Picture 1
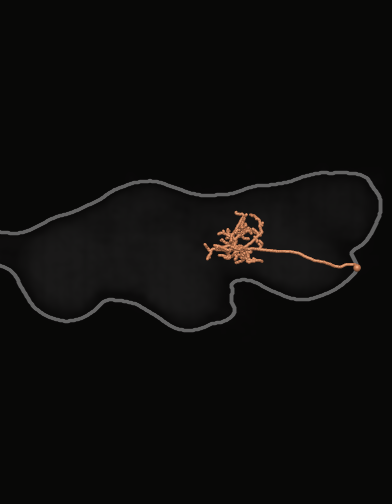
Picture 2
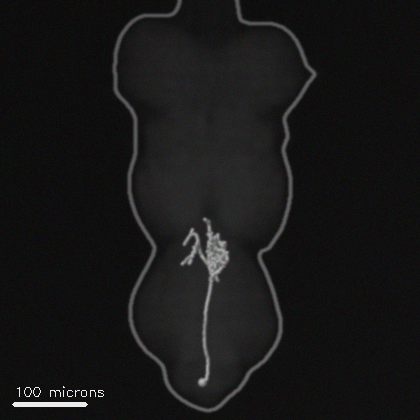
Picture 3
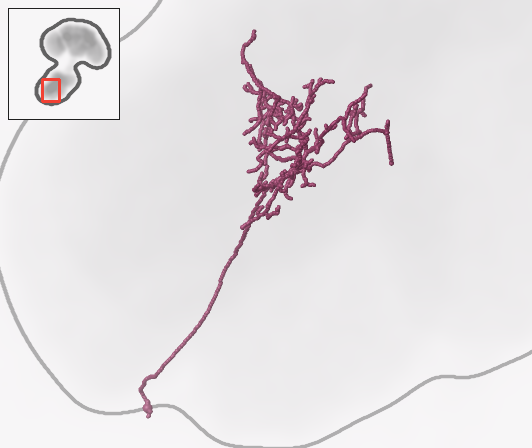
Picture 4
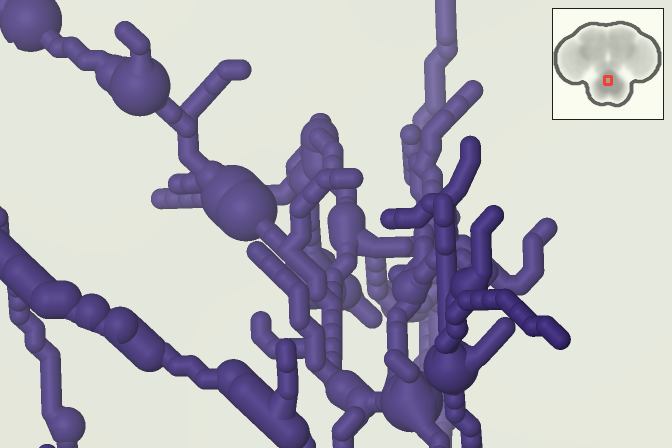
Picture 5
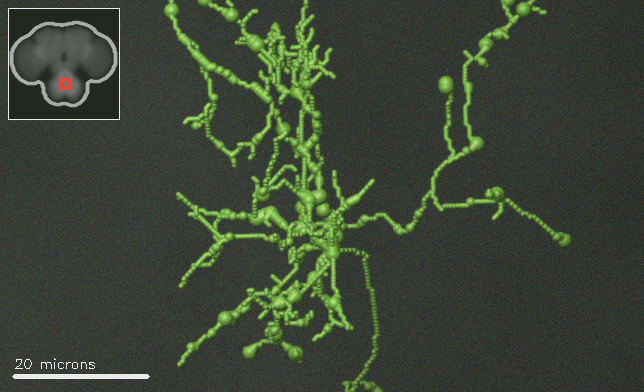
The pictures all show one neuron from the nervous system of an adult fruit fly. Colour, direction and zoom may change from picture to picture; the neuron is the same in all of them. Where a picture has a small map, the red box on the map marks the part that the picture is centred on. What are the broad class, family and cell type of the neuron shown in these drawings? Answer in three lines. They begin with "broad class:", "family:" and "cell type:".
broad class: nerve-cord intrinsic neuron
family: hemilineage 05B
cell type: IN05B090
